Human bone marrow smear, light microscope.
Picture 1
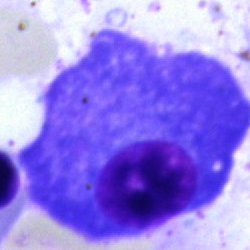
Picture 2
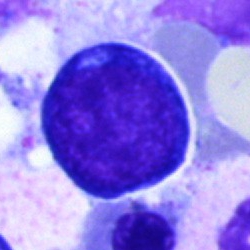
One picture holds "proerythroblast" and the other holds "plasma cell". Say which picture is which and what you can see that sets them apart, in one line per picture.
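Picture 1: plasma cell. The cytoplasm is abundant and takes up far more of the cell than the nucleus does.
Picture 2: proerythroblast. Only a very thin rim of cytoplasm is visible around the nucleus.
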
